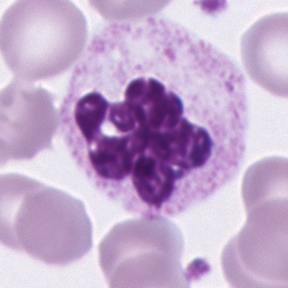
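Segmented neutrophil in a stained smear of human peripheral blood. The cytoplasm is plentiful and pale pinkish-lilac, with fine pinkish-violet granules scattered throughout and no distinct vacuoles. No nucleoli are seen in the nucleus.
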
